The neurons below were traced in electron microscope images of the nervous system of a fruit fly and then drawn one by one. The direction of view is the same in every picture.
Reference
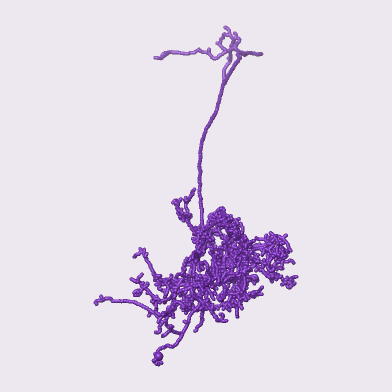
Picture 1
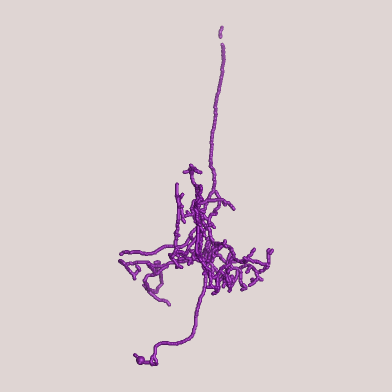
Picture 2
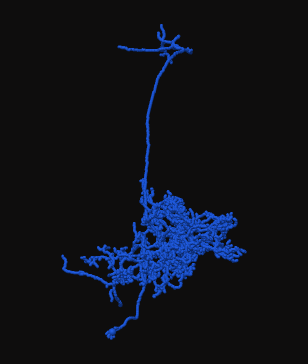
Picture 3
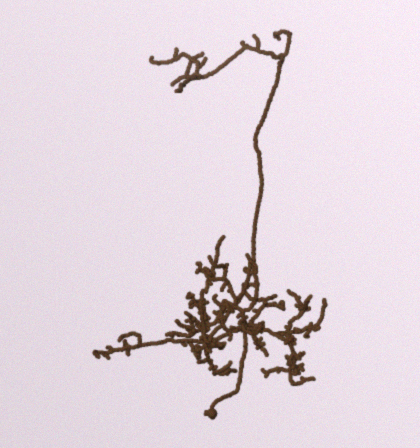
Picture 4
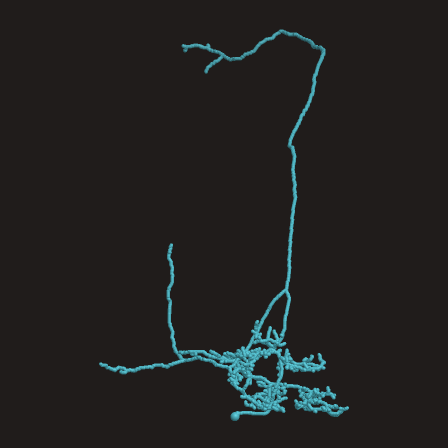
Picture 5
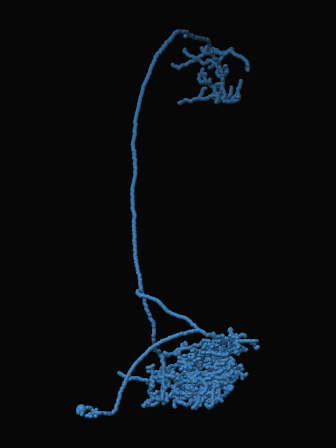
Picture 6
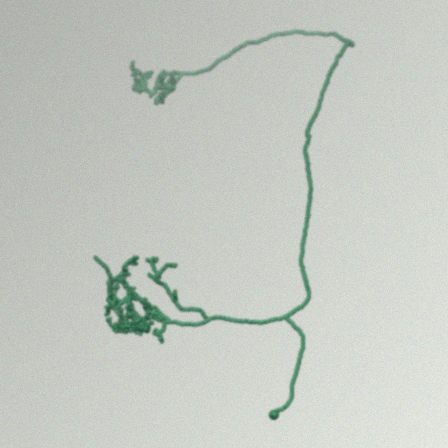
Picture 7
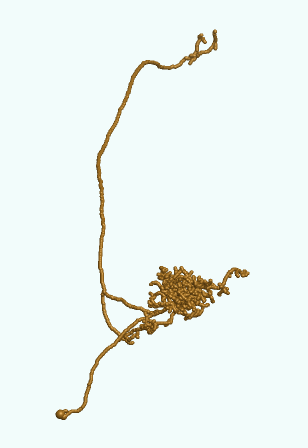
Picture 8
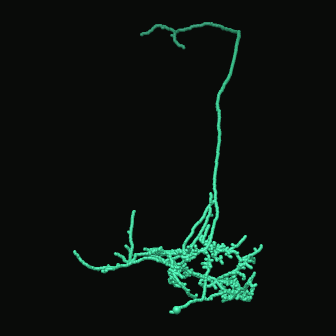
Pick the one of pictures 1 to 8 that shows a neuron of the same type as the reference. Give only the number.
2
